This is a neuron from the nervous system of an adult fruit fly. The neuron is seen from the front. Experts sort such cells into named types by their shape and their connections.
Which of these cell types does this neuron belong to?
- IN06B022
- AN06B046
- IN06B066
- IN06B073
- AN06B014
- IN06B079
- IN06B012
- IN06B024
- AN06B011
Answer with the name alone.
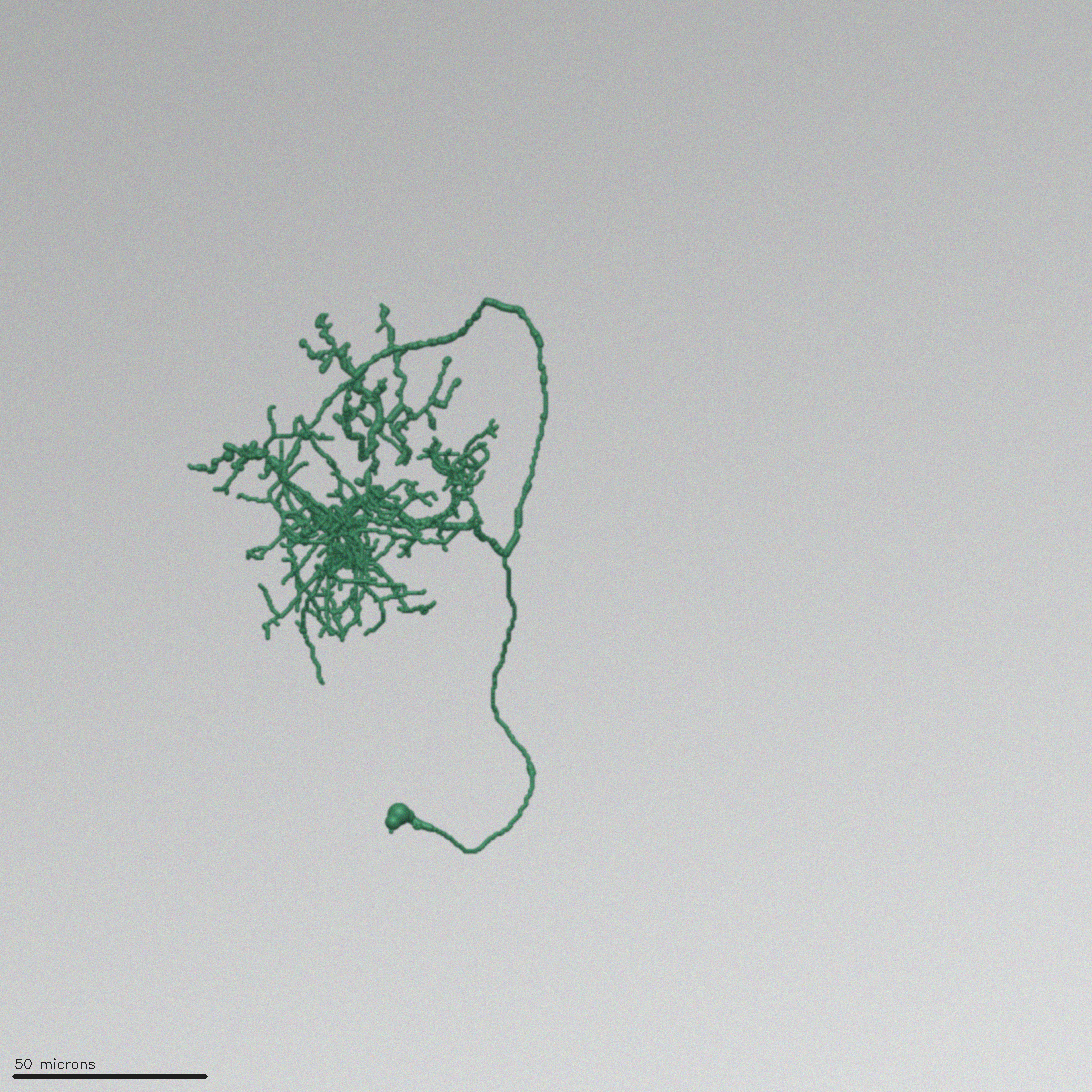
IN06B022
